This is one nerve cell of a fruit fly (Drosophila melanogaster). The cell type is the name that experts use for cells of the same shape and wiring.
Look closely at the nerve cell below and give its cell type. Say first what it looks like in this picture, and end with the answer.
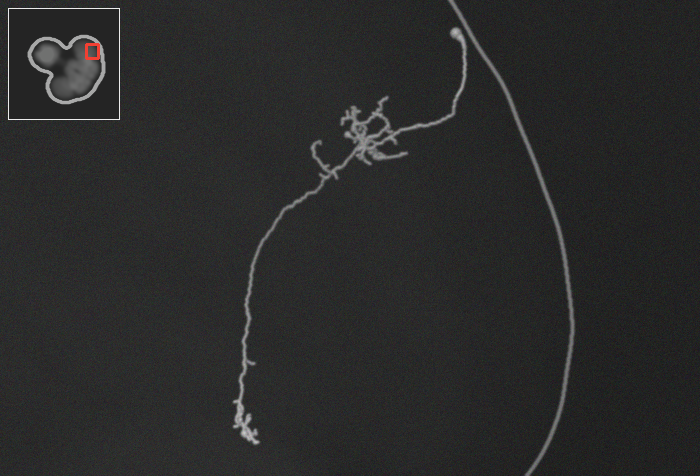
As drawn here it is taller than it is wide. Its broad class is optic-lobe intrinsic neuron. The cell type is Tm5b.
